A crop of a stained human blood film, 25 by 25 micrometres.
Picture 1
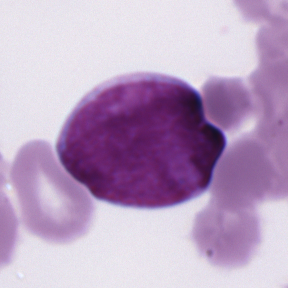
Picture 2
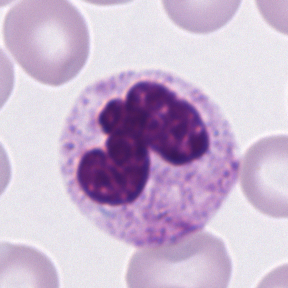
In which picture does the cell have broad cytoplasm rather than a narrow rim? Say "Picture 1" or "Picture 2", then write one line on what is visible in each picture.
Picture 2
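In picture 1: The cytoplasm forms only a thin pale rim, seen most clearly along the upper-left edge.
In picture 2: The cytoplasm is abundant and pale pinkish-lilac.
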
